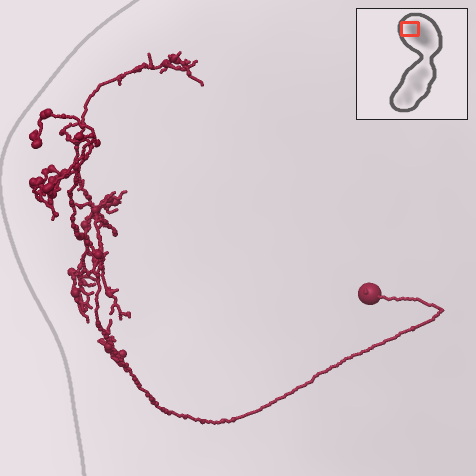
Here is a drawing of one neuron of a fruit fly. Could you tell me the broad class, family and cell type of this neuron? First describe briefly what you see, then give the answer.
The picture shows dozens of branch ends. As drawn here it is about as wide as it is tall. It is a central-brain intrinsic neuron. The family is hemilineage SLPpl3. The cell type is CB2292.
